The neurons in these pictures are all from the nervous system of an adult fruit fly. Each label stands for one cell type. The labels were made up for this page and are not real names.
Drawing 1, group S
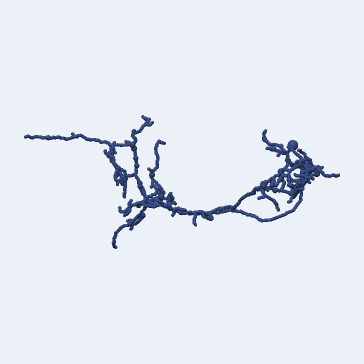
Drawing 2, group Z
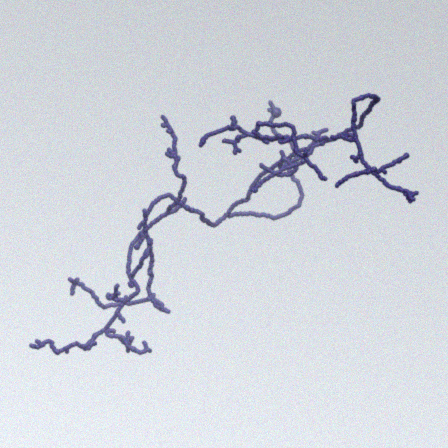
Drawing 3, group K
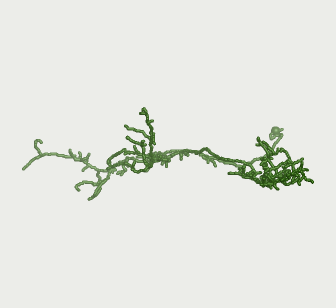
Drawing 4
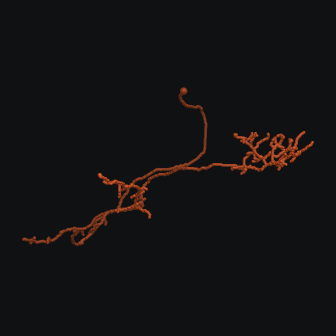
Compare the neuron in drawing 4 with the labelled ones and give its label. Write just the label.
group K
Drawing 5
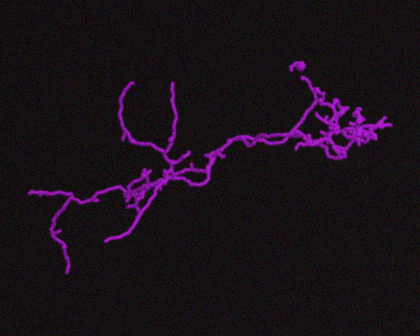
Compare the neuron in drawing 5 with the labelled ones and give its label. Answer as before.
group K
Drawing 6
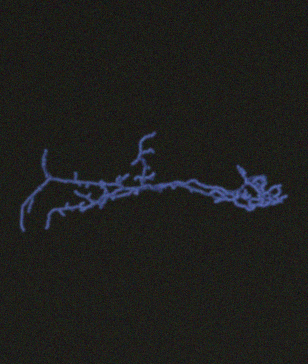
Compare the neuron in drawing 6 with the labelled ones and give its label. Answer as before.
group K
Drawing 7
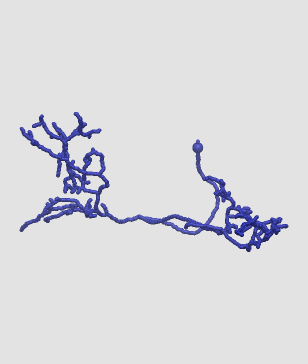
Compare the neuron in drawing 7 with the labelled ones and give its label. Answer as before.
group S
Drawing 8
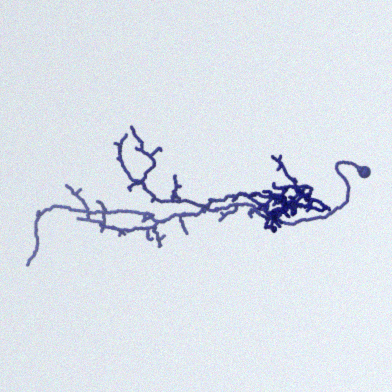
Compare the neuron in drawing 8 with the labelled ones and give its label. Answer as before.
group K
